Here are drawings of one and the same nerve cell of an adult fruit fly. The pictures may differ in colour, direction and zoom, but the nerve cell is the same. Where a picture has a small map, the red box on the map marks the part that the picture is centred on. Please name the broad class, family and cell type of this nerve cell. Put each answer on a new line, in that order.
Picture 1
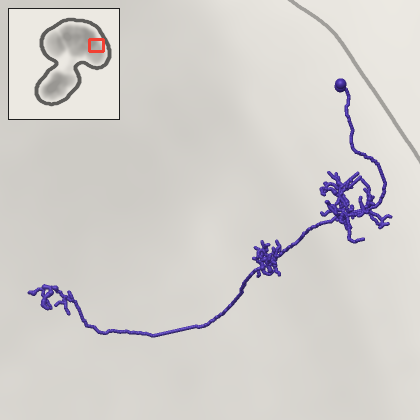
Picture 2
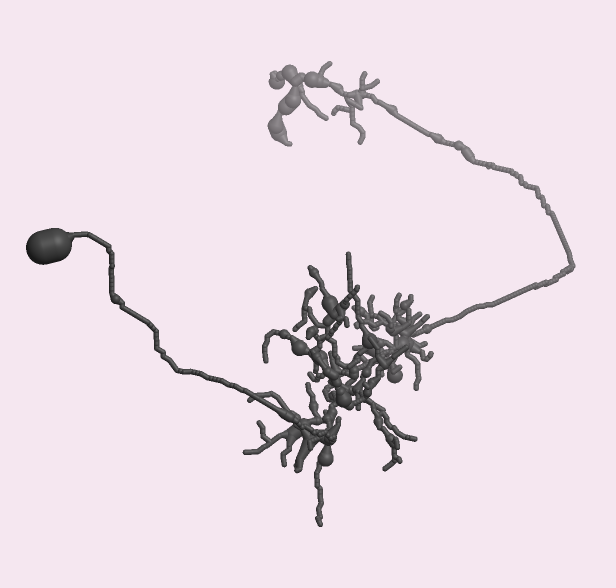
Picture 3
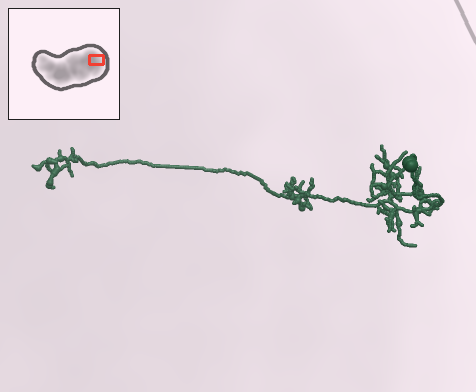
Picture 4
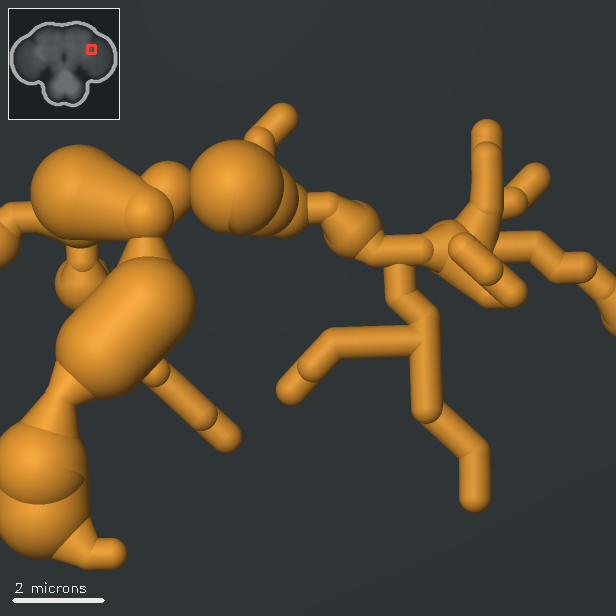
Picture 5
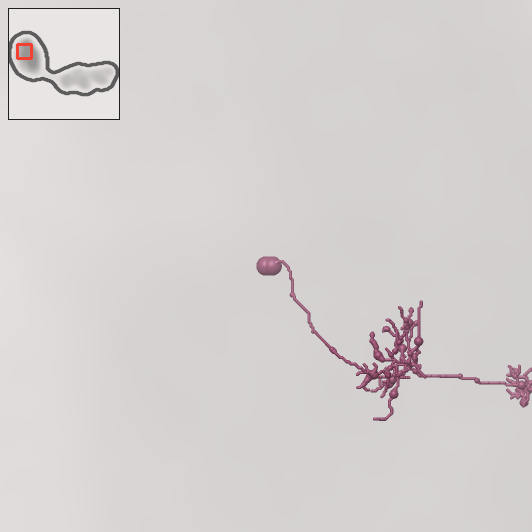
optic-lobe intrinsic neuron
Tm
Tm6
